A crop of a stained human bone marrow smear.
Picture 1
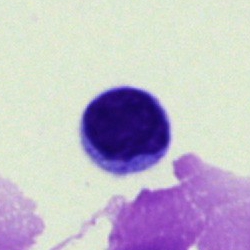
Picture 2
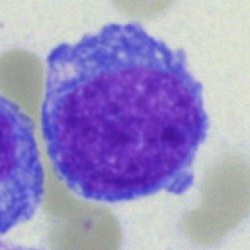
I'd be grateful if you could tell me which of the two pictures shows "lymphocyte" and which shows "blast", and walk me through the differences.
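The lymphocyte is shown in picture 1, and the blast is shown in picture 2. The outlines differ: the lymphocyte's is smooth and round, whereas the blast's is irregular and bumpy, with small rounded blebs along its edge. In the lymphocyte the chromatin is dense and stains very dark purple, while in the blast it is purple and finely granular rather than coarsely clumped.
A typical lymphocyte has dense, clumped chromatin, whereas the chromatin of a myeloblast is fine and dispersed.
The lymphocyte has a scant rim of blue cytoplasm, seen mainly along the lower edge, while in the blast the cytoplasm forms a rim that is widest at the upper left and stains a deep blue. The cytoplasm of the blast contains many small pale spots but no purple granules, and the cytoplasm of the lymphocyte shows no granules.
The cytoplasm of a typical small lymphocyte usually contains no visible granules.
No nucleoli can be seen in the nucleus of the lymphocyte.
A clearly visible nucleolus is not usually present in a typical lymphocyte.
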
